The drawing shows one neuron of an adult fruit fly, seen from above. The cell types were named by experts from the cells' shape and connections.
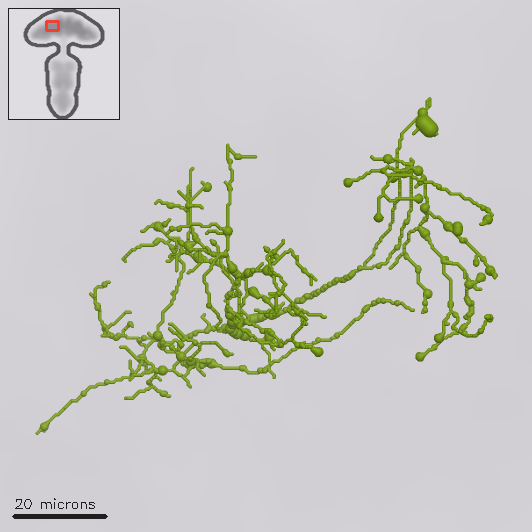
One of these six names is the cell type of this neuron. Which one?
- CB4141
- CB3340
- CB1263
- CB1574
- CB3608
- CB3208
CB1263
